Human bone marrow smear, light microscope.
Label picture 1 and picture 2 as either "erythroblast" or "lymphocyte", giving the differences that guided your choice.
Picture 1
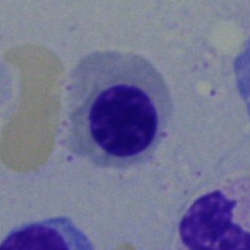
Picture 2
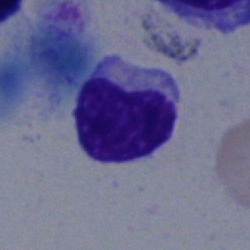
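Picture 1 shows an erythroblast, and picture 2 shows a lymphocyte. In picture 1 the outline is roughly round with a slightly uneven edge, and the nucleus lies low in the cell, so the cytoplasm is widest above it. In picture 2, by contrast, the nucleus fills most of the cell and has a shallow notch in its upper edge, giving it a heart-like shape. The cytoplasm also differs in colour: pale grey-blue in picture 1, pale greyish-lavender in picture 2. Both nuclei have dense, dark purple chromatin with a few small paler areas.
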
